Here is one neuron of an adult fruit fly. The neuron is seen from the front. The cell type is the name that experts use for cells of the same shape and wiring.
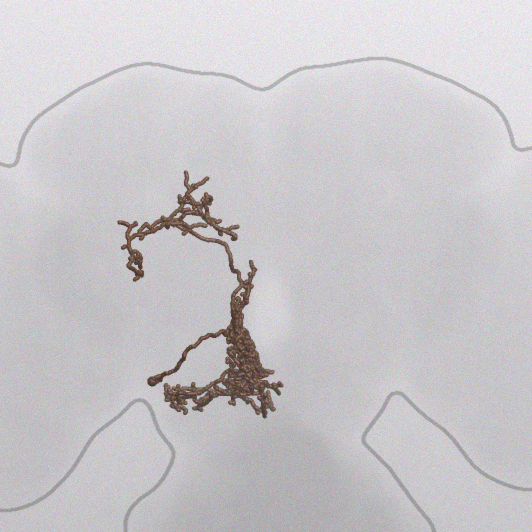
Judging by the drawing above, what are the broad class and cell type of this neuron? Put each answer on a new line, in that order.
central-brain intrinsic neuron
GNG305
